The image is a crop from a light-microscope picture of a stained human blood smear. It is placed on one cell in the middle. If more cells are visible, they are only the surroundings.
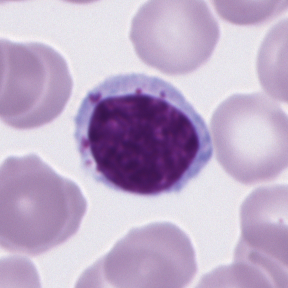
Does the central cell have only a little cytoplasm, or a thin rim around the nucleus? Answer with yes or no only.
Yes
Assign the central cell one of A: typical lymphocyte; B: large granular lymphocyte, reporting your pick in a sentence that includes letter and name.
The cell at the centre, correctly named in option B, is a large granular lymphocyte.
